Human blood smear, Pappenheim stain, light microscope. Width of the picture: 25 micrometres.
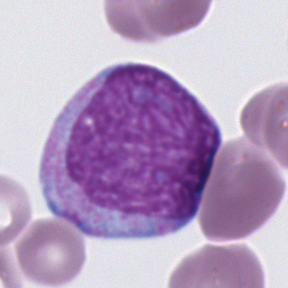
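Atypical promyelocyte, with the nucleus off-centre toward the upper right of the cell. Its chromatin is finely stippled and net-like, lacking coarse dark clumps. The blue cytoplasm is deepest at the outer edge and paler next to the nucleus, and fine pinkish-purple, dust-like granules are scattered through it.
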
